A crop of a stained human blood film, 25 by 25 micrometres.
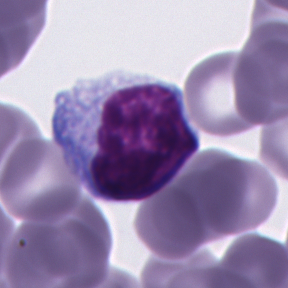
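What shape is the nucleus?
A single unlobed mass with a somewhat angular outline.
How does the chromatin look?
Dark purple and dense, with a few small paler patches.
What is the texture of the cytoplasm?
Foamy, with many fine pale spaces; its left edge is ragged rather than smooth.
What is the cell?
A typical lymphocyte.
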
